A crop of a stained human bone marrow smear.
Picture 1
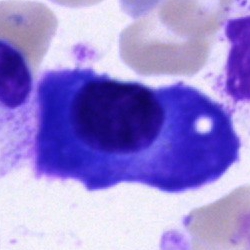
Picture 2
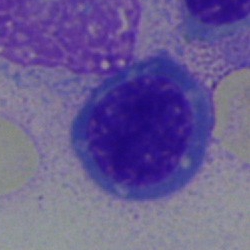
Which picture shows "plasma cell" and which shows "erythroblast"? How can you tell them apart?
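Picture 1 shows a plasma cell and picture 2 an erythroblast. The plasma cell is elongated horizontally, with an irregular, slightly ragged edge. Its cytoplasm is abundant and a deep, intense blue, reaching furthest beyond the nucleus on the right side.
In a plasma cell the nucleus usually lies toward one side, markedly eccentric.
In the erythroblast, by contrast, a rim of deep blue cytoplasm surrounds the nucleus on all sides.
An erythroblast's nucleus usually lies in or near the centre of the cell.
The chromatin is dark purple and dense in both, with scattered small pale spots in the erythroblast. A small, round, clear vacuole lies near the right end of the plasma cell. Neither cell shows granules in its cytoplasm. Just to the upper left of the erythroblast lies a larger cell with purple cytoplasm and small white vacuoles.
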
